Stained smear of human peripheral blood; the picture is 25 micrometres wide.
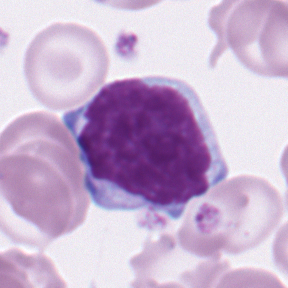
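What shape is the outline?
Angular: straight stretches and corners, not a smooth circle.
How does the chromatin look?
Dark purple, coarsely clumped, paler gaps between clumps.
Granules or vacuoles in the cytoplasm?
Neither visible.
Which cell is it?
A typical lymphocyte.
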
